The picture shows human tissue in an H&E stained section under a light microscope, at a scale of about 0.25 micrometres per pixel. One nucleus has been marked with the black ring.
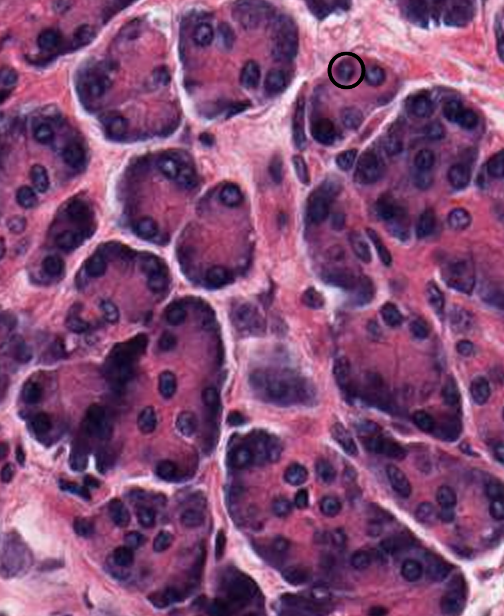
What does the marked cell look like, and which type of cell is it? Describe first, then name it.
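The nucleus is round and about the same size as the nuclei of the neighbouring cells. The cell lies at the upper edge of a cluster of cells, with another round nucleus close beside it, and it borders loose pink fibres above. The marked cell is a pancreatic acinar cell.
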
